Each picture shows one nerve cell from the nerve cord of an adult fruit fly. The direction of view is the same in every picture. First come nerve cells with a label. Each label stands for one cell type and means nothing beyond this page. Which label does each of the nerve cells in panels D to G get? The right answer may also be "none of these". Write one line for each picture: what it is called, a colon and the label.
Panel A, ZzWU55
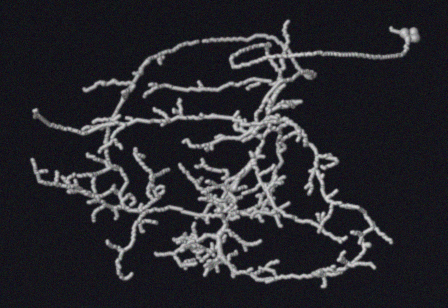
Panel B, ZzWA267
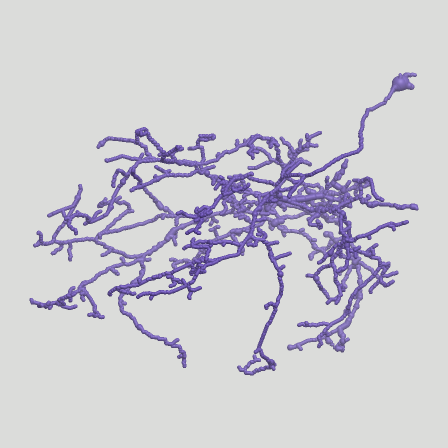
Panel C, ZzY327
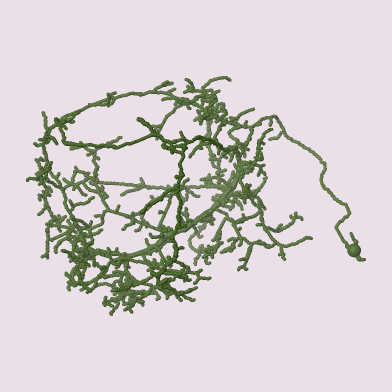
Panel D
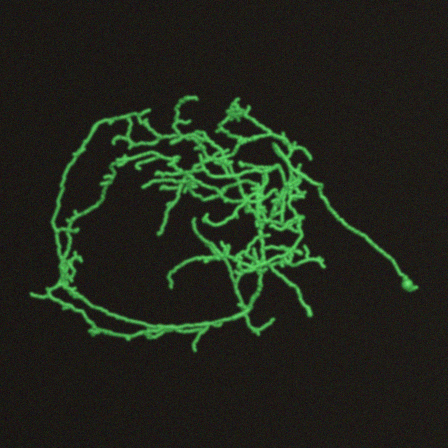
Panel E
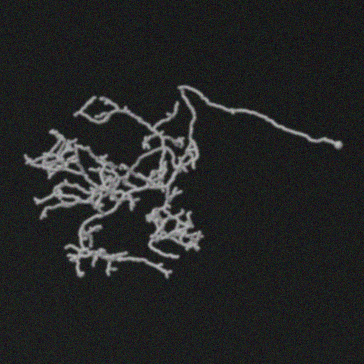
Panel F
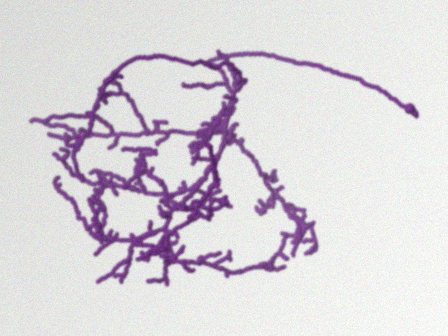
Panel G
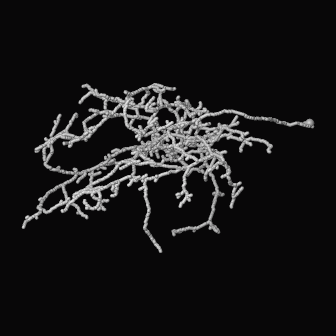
D: none of these
E: none of these
F: ZzWU55
G: ZzWA267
